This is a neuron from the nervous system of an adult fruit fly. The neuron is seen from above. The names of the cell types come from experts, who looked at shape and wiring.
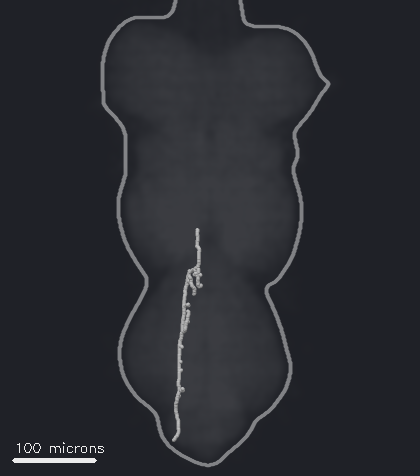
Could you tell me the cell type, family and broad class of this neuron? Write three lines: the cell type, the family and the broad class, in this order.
SNpp40
class mechanosensory proprioceptive
sensory neuron entering the nerve cord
